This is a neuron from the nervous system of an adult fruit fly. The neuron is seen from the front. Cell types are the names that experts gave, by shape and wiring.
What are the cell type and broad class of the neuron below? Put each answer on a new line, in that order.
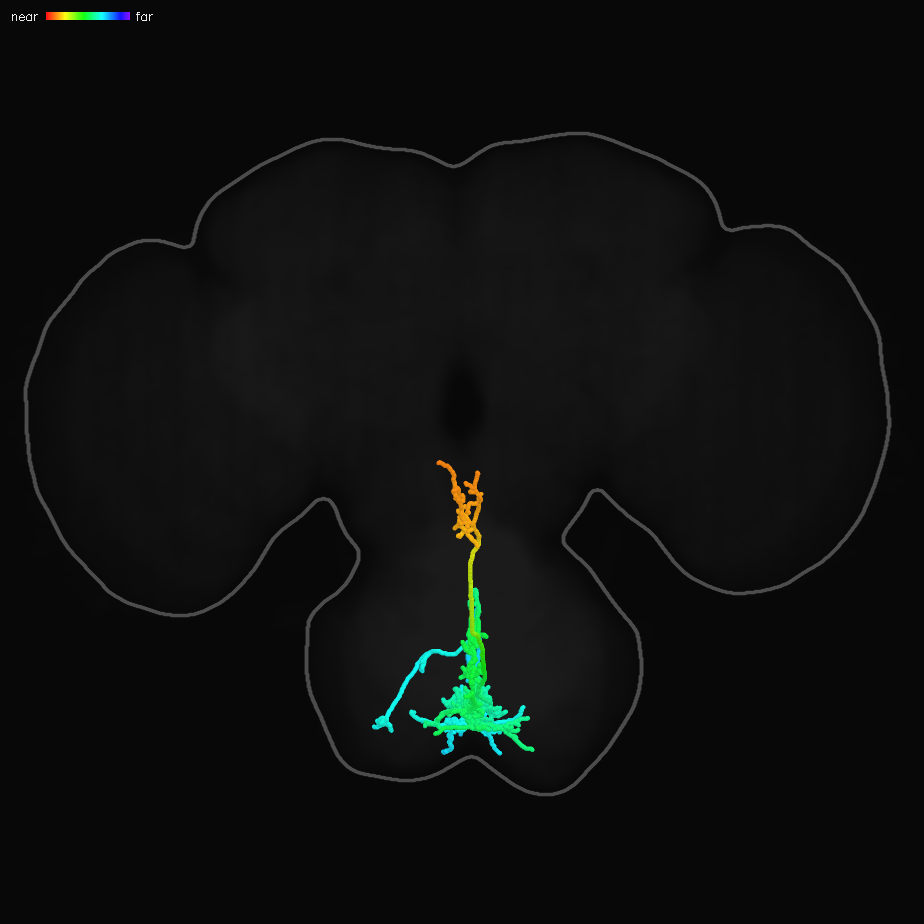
ANXXX139
ascending neuron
